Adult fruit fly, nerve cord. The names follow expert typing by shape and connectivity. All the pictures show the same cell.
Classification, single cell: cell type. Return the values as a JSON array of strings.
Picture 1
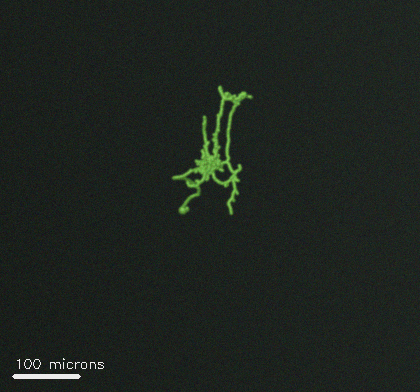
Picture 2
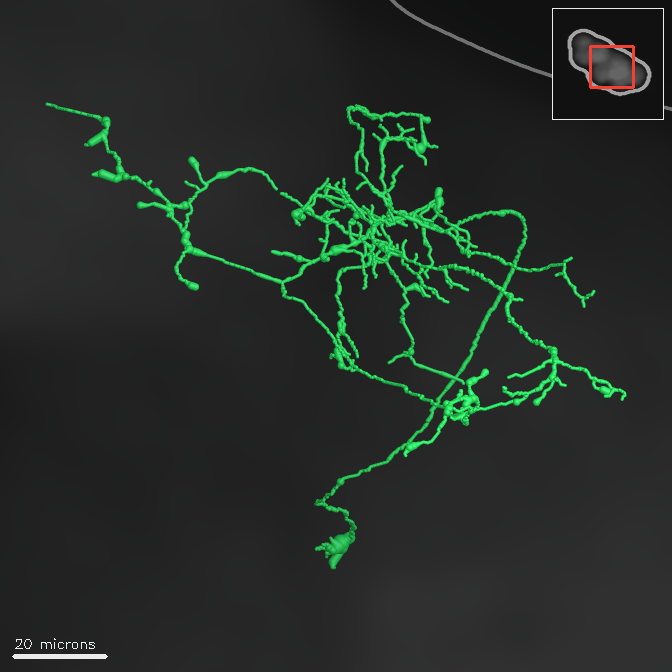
["IN06A054"]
